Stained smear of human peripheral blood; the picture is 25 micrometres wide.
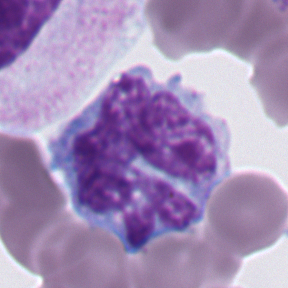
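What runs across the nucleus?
A pale cleft, diagonally through the middle.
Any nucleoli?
None distinct that I can see.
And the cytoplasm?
Just a narrow pale blue rim around the nucleus.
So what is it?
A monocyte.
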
